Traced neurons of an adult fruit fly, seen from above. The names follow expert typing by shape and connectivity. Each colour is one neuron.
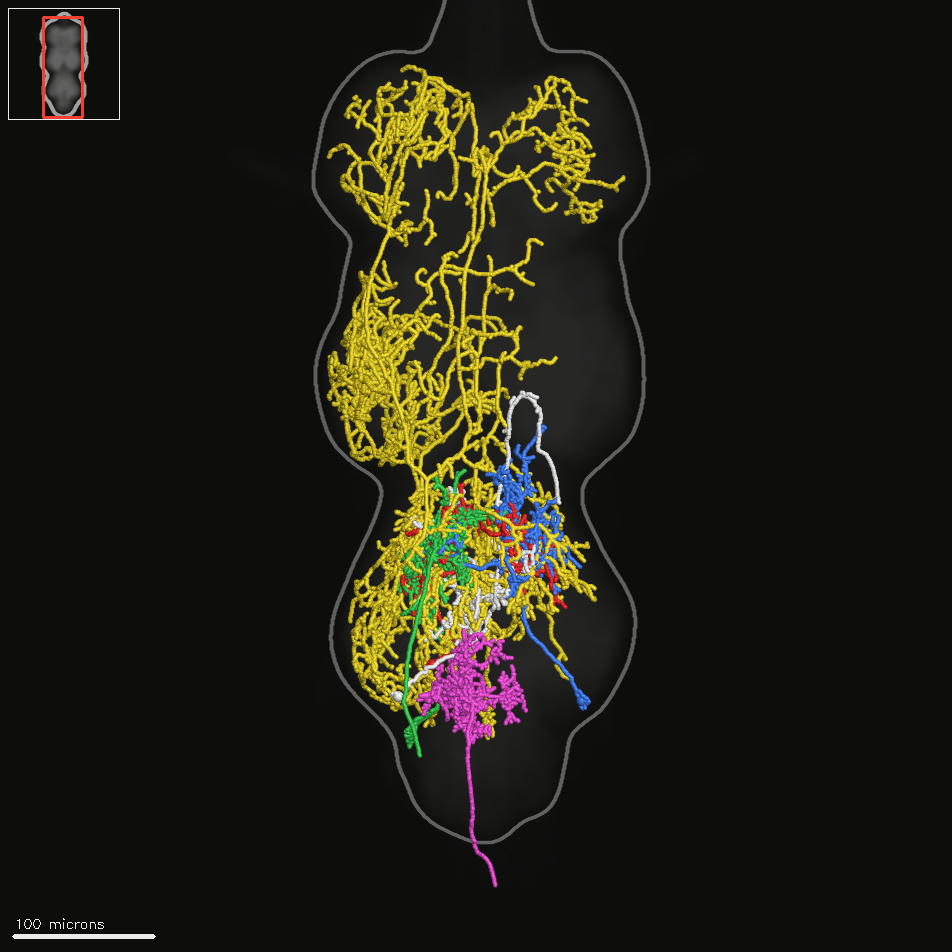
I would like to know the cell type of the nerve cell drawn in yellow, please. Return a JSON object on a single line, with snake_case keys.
{"cell_type": "INXXX008"}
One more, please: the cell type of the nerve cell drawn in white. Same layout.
{"cell_type": "INXXX276"}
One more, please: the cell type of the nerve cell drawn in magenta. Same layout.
{"cell_type": "MNad02"}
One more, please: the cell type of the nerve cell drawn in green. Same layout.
{"cell_type": "MNad35"}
